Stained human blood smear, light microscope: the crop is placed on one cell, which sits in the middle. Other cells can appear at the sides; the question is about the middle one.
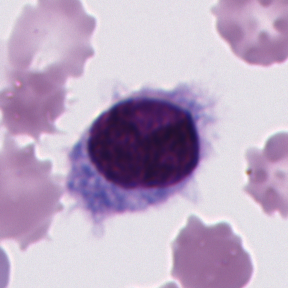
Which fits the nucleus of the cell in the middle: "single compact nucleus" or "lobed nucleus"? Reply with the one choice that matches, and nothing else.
Single compact nucleus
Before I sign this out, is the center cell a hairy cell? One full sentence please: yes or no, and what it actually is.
Yes, the identity of the central cell is that of a hairy cell.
